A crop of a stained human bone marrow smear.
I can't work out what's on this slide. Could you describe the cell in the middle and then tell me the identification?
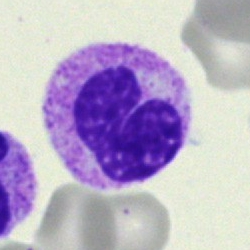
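Nucleus indented by a notch at its upper edge, giving a kidney or heart shape. Chromatin dense, dark purple, clumped. Cytoplasm abundant, lilac-pink. Fine purple granules scattered throughout the cytoplasm. Band neutrophil.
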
